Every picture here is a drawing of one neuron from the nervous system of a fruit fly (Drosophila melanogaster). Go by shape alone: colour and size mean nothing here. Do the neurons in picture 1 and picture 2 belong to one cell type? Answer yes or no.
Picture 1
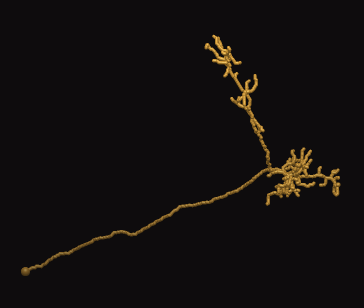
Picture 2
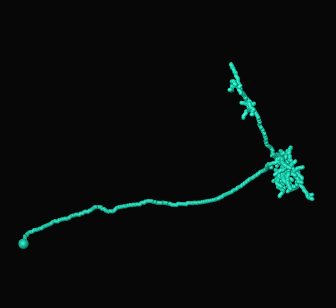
yes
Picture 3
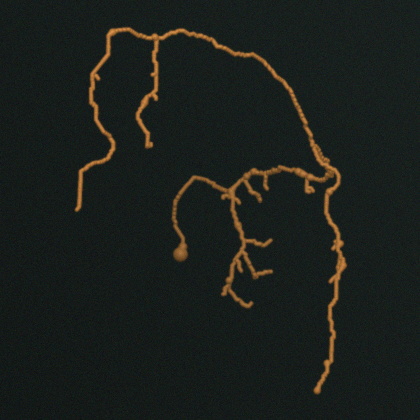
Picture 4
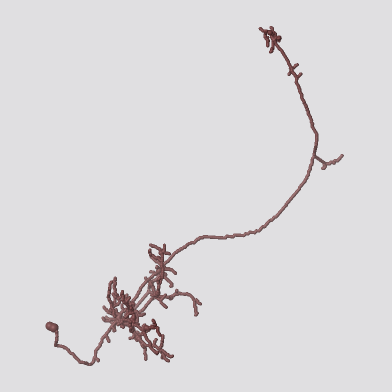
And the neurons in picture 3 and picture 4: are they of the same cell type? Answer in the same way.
no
